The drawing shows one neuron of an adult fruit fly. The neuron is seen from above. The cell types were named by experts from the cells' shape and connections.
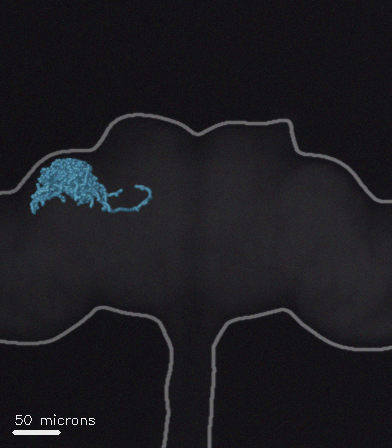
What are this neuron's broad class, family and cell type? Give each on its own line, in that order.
central-brain intrinsic neuron
hemilineage VLPl&p2_lateral
AVLP102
